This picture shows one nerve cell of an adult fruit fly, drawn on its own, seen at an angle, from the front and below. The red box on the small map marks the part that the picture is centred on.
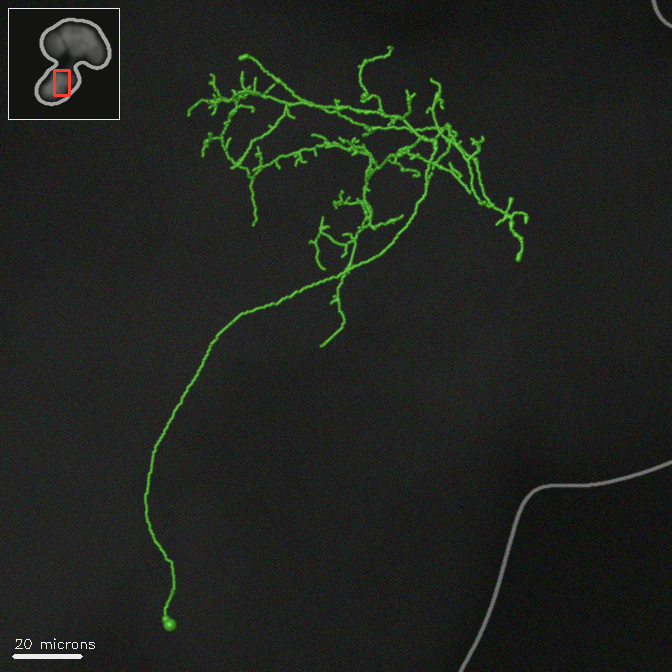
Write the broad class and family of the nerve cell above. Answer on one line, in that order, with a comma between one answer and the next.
nerve-cord intrinsic neuron, hemilineage 06B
